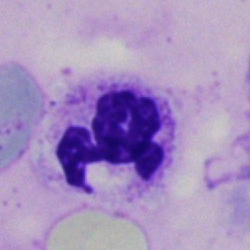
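Segmented neutrophil, the central cell in a stained human bone marrow smear under light microscopy. The roughly round outline has a faint, poorly defined edge. Several irregular lobes make up the nucleus and are joined together; no nucleoli are visible. Fine purple granules are scattered through the cytoplasm.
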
